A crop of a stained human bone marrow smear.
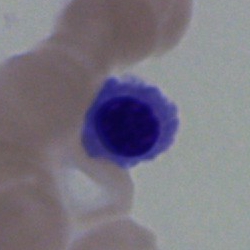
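Erythroblast, stained bone marrow smear. Outline irregular, small bumps along upper and right edges. Nucleus dense, dark purple throughout. Cytoplasmic rim wider on right than left; cytoplasm blue.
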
